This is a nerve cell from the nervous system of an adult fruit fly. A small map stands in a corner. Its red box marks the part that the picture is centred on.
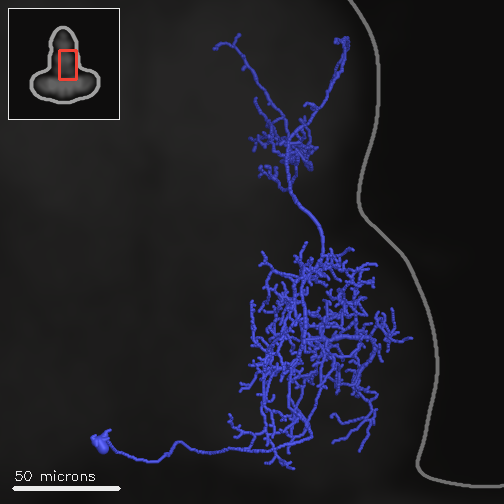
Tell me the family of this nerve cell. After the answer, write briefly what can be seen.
Its family is hemilineage 01A. It is a nerve-cord intrinsic neuron. By the scale bar it is about 200 microns tall in this view. The picture shows dozens of branch ends.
